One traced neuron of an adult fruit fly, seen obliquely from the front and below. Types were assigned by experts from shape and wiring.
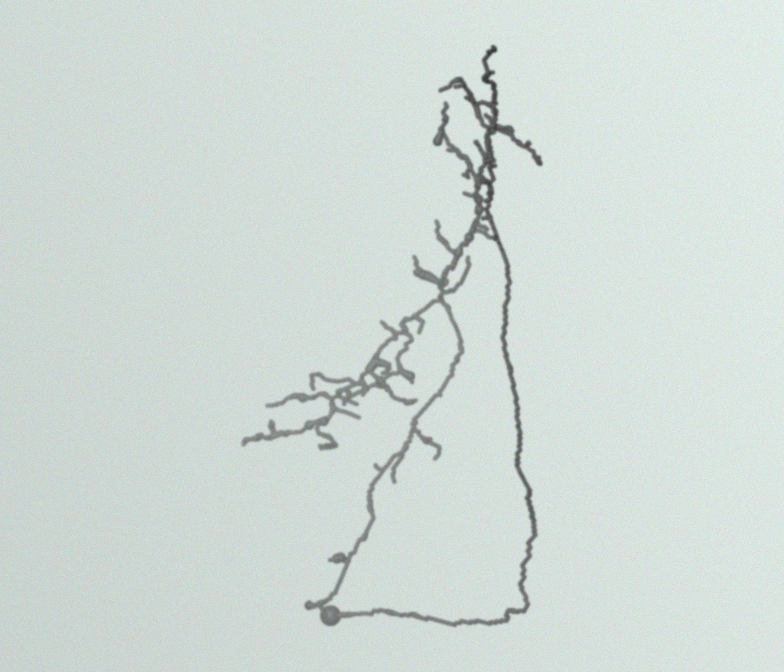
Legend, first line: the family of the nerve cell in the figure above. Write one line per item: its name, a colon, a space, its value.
family: hemilineage 08A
